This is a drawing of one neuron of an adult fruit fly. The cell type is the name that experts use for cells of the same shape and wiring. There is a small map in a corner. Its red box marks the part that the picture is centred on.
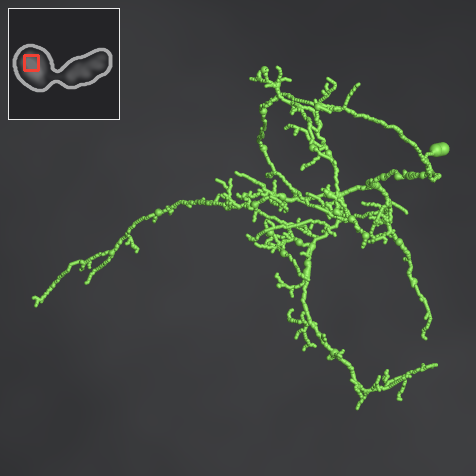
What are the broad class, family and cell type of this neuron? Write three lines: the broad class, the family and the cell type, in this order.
central-brain intrinsic neuron
hemilineage DM1_dorsal
CL224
